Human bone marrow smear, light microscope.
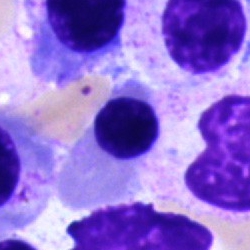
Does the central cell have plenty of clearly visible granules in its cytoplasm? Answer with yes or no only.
No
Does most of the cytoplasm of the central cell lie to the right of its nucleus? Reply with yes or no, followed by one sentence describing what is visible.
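No. Most of the cytoplasm lies below and to the left of the nucleus.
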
